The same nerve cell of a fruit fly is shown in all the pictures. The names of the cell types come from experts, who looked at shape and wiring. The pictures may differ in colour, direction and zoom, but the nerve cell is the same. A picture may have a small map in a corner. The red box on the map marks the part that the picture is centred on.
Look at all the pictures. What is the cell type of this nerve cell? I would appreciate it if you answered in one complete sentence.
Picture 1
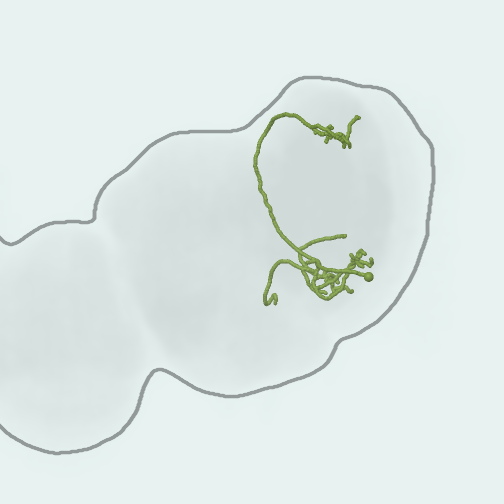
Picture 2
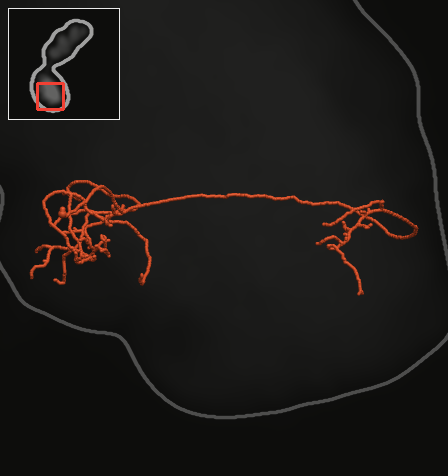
A cell of type M_lvPNm46 is what this nerve cell is.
